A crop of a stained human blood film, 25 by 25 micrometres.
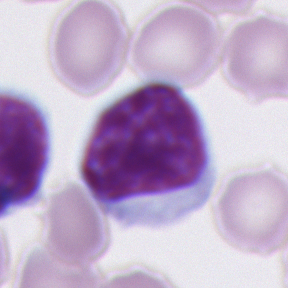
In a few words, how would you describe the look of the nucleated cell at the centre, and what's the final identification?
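Most of the visible cytoplasm lies as a crescent along the lower side of the nucleus. The nucleus is a single rounded mass without lobes, and its chromatin is dark and coarsely clumped, with small paler patches between the clumps. The outline of the cell is smooth and has no surface projections. The cell is a typical lymphocyte.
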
